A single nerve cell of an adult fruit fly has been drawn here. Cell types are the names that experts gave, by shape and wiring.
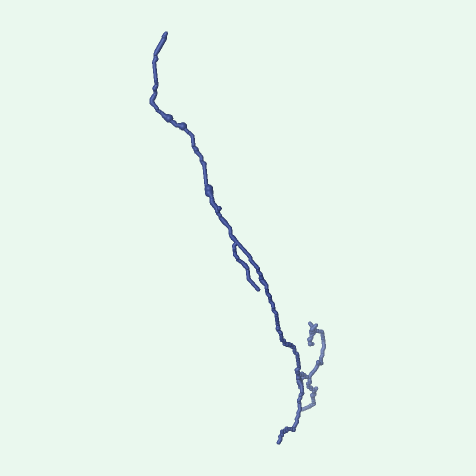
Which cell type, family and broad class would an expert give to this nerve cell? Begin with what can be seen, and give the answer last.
No cell body is drawn. There are a dozen or fewer branch ends. Its cell type is SNta43. Its family is called class mechanosensory tactile. Its broad class is sensory neuron entering the nerve cord.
